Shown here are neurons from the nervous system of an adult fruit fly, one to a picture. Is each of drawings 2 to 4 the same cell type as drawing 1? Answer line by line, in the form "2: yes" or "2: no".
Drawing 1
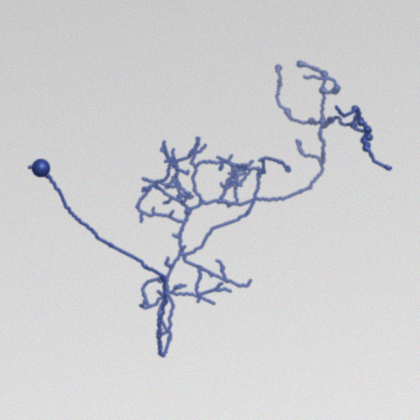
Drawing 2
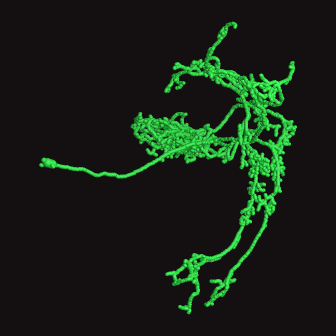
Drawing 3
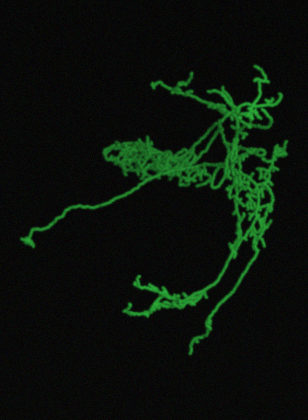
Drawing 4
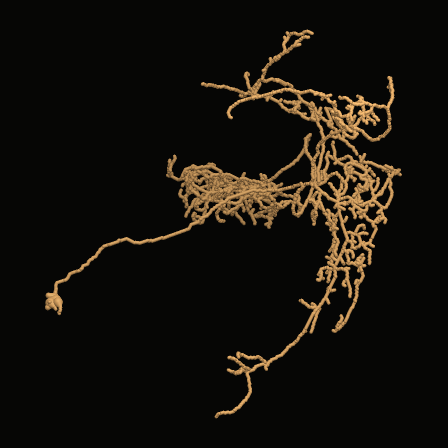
2: no
3: no
4: no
